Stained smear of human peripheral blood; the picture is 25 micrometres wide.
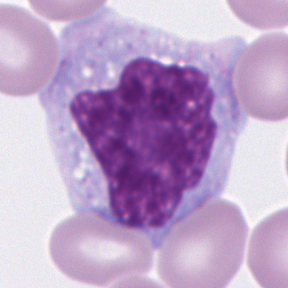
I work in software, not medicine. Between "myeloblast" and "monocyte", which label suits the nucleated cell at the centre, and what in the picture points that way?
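The answer is monocyte, not myeloblast. The nucleus has an irregular, folded shape with a scalloped margin and measures about 15 by 13 micrometres. The cytoplasm is abundant and pale greyish-blue, with fine, faint lilac granules scattered through it and several small clear vacuoles.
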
